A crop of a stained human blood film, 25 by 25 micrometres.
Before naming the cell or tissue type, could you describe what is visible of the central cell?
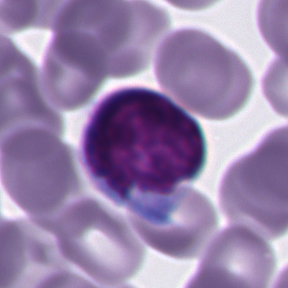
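Roughly round in outline, the cell shows no distinct nucleoli in its nucleus. Its cytoplasm is scant and pale blue. This cell is a typical lymphocyte.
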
